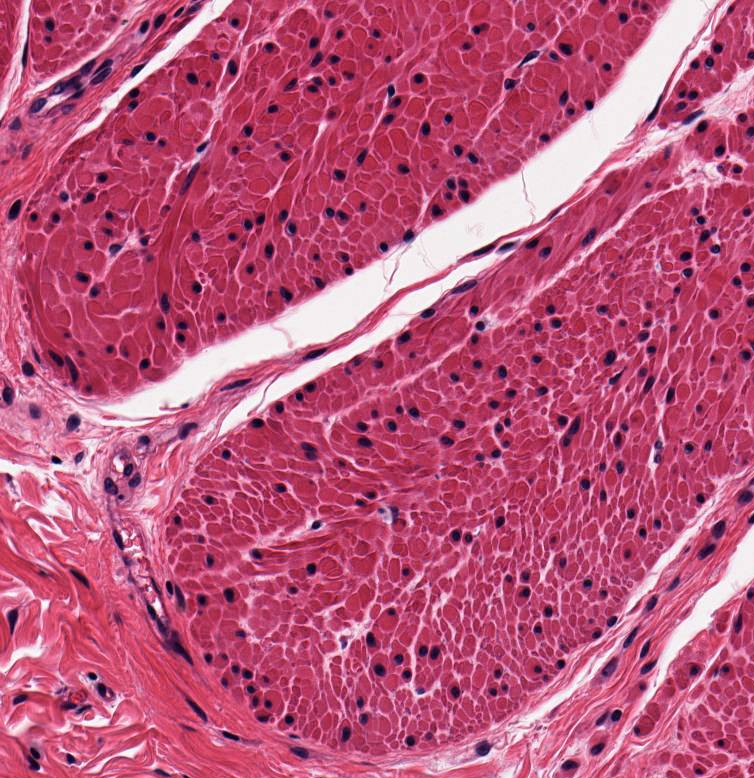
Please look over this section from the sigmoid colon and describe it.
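You can see the muscle's gathered into large bundles, with thin strands of fibrous tissue between them. Most fibres in the bundles are cut across, so they show up as small polygonal pink profiles. Their nuclei are round and dark, sitting centrally in each profile. And there are no fat cells anywhere in the field.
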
